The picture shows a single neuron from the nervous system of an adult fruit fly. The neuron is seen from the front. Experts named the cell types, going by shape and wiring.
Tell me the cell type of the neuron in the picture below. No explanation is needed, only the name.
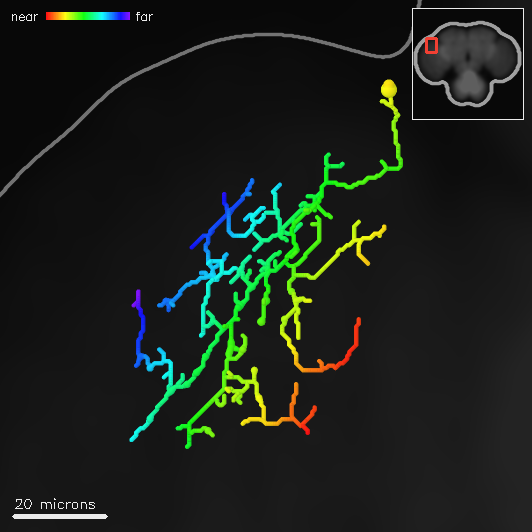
Cm22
